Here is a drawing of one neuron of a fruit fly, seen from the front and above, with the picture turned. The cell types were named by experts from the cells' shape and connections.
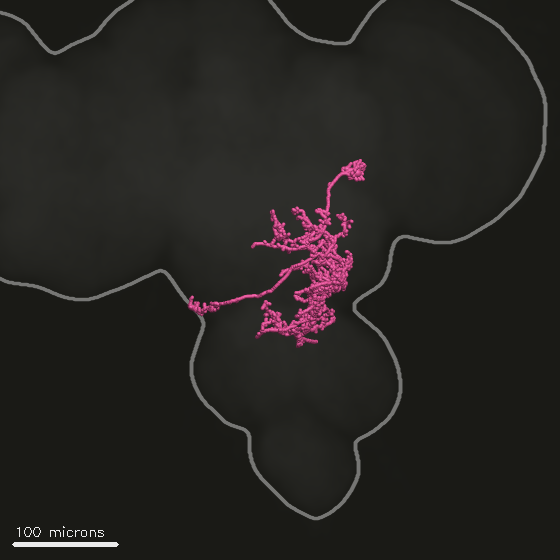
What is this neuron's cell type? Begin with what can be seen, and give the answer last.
From top to bottom in the picture it spans about 180 microns. In this view it is about as wide as it is tall. It is a nerve-cord intrinsic neuron. The cell type is IN03B008.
